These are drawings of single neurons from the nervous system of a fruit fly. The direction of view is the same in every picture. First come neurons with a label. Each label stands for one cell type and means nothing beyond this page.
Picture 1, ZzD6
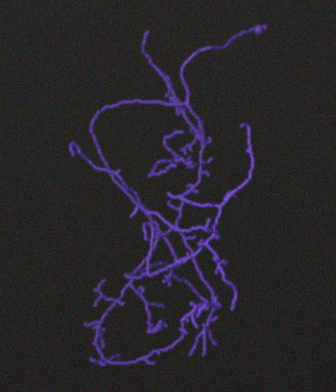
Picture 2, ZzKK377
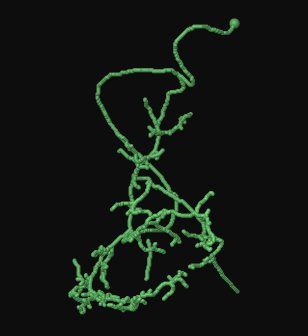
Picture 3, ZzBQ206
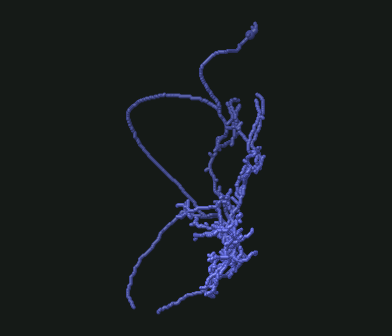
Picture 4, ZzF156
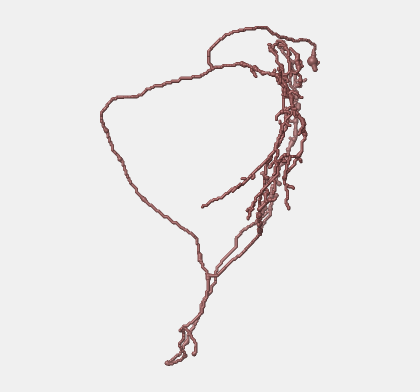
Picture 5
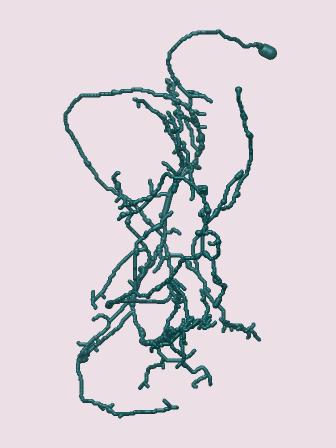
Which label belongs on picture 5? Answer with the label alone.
ZzD6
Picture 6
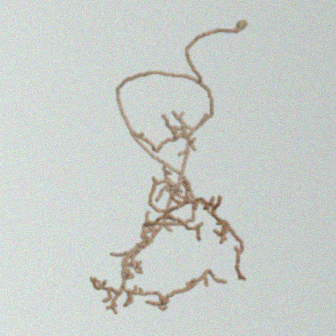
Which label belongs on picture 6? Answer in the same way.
ZzKK377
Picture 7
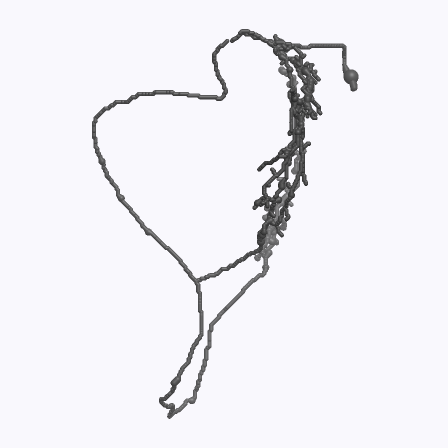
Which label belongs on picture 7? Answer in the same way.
ZzF156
